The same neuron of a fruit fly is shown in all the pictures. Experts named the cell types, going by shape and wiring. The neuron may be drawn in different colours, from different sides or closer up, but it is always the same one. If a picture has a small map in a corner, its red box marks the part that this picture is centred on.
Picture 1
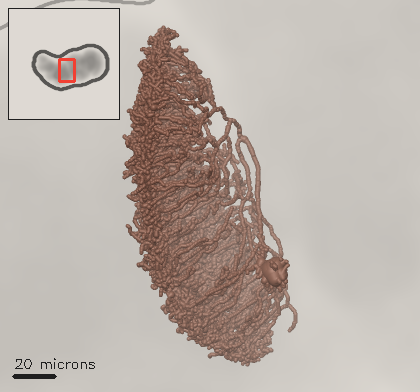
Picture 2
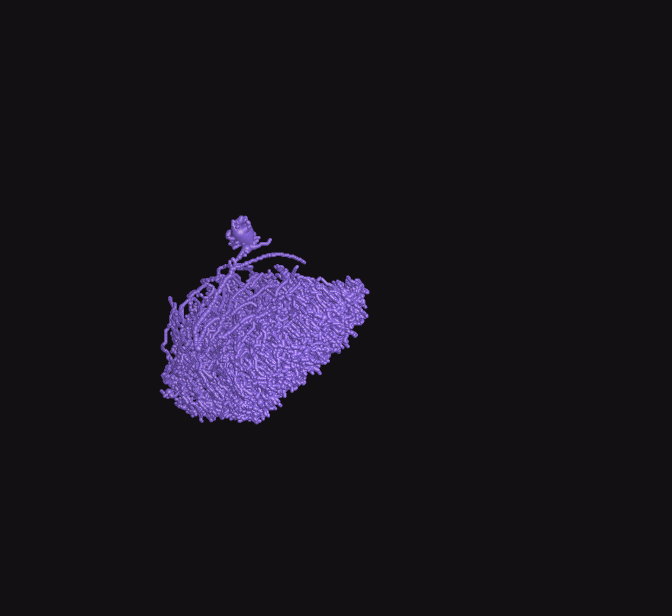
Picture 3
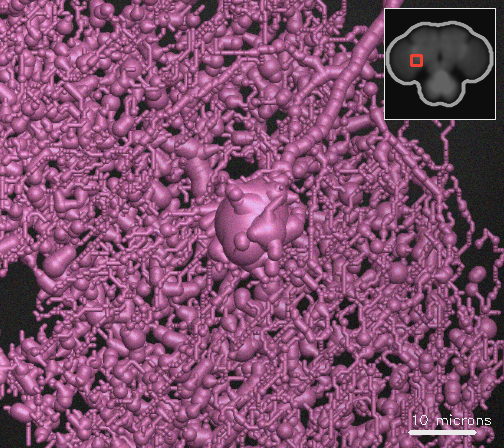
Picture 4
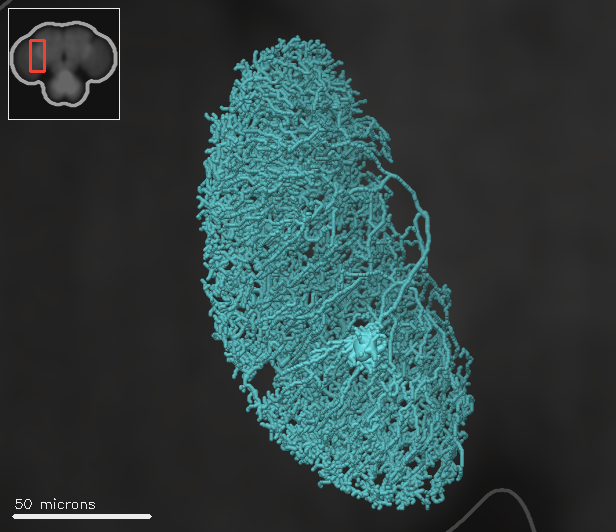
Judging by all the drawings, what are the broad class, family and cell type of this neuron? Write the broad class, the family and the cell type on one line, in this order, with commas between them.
optic-lobe intrinsic neuron, Li, Li32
